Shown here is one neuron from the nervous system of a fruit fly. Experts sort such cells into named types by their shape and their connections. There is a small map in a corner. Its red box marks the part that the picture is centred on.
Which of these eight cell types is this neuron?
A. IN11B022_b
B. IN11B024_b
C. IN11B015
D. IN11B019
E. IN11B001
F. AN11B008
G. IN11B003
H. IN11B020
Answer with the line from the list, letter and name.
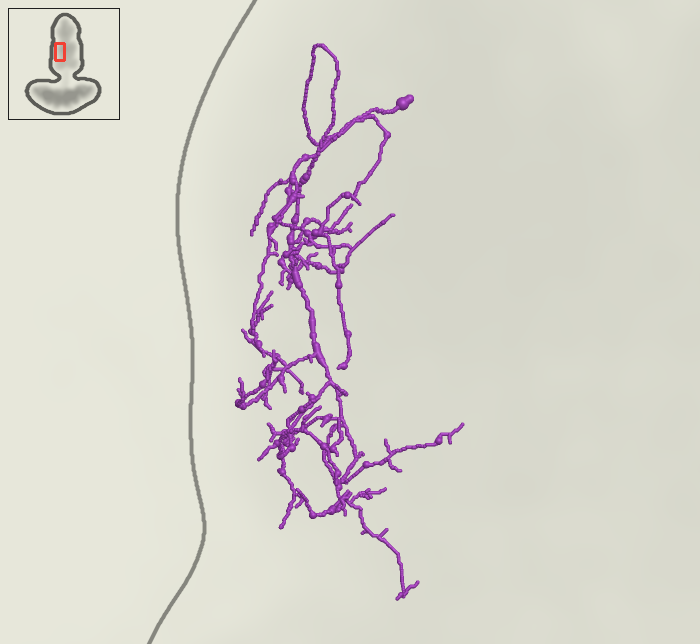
D. IN11B019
